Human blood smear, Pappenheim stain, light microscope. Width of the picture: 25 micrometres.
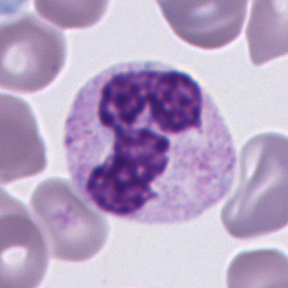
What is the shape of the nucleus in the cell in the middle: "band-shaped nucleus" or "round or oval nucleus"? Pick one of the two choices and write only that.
Band-shaped nucleus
